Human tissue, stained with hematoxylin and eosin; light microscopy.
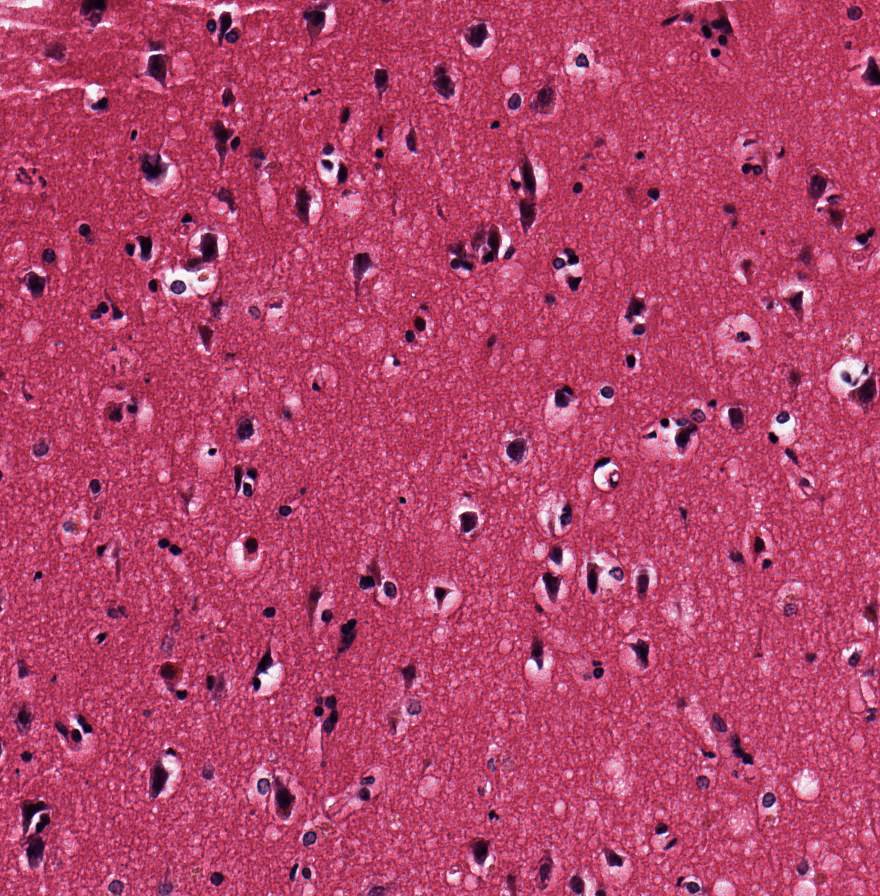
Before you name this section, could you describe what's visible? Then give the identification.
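A uniform pink, finely granular fibrillary background fills the field, without epithelium, glands, other organised units or fat cells. Many neuron cell bodies are dark, shrunken and angular, their nuclei hard to separate from the cytoplasm, among scattered small round dark nuclei lacking visible cytoplasm. This is cerebral cortex.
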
